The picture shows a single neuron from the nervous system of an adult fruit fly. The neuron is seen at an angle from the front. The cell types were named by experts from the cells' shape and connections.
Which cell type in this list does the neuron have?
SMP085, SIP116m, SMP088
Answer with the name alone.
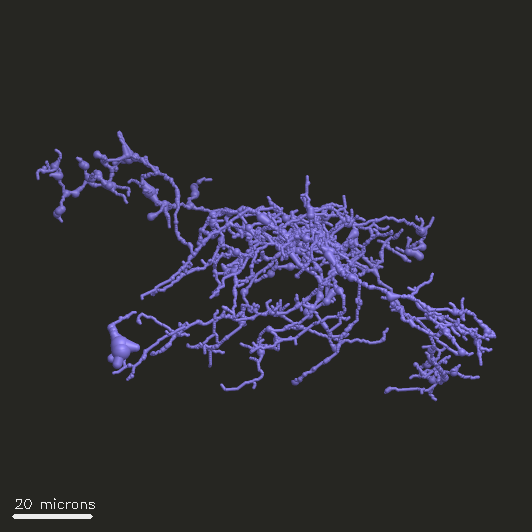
SMP085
